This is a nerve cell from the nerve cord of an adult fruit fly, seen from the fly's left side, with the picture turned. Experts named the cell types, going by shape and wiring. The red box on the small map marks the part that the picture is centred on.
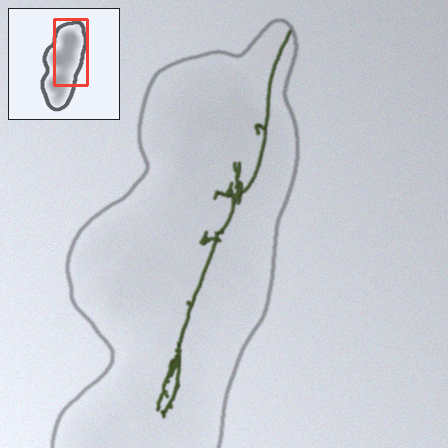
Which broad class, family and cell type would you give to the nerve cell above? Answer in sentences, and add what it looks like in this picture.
It is a descending neuron. Its family is DNpe. Its cell type is DNpe028. No cell body is drawn. As drawn here it is more than twice as tall as it is wide.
